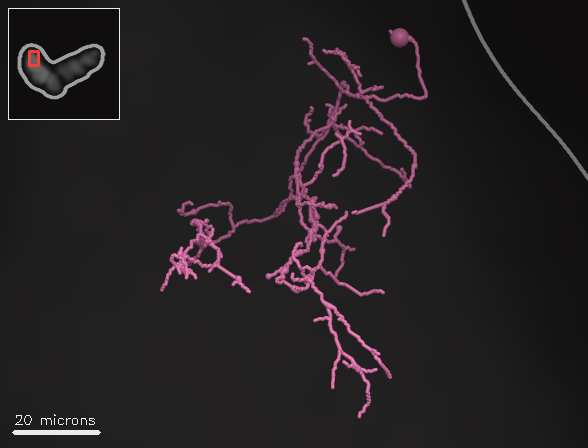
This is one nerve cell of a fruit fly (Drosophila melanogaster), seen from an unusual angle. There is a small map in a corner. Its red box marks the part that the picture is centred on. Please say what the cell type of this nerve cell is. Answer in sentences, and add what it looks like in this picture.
Its cell type is SLP286. This is a central-brain intrinsic neuron. By the scale bar it is about 90 microns tall in this view. Dozens of branch ends can be seen.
